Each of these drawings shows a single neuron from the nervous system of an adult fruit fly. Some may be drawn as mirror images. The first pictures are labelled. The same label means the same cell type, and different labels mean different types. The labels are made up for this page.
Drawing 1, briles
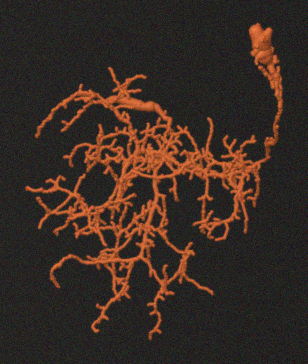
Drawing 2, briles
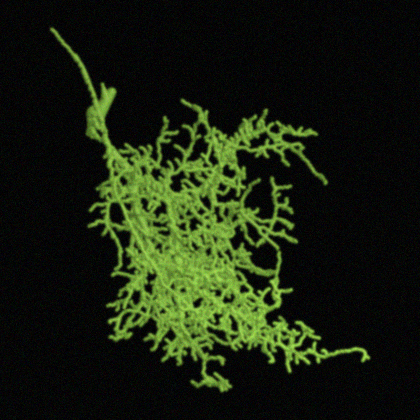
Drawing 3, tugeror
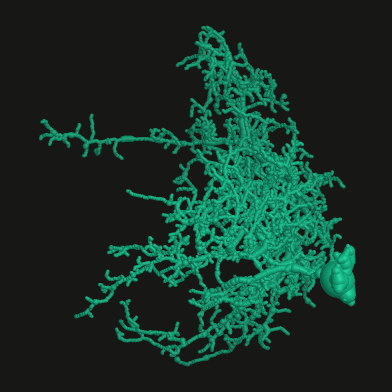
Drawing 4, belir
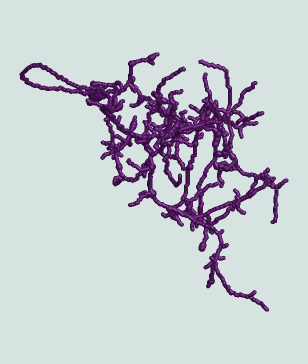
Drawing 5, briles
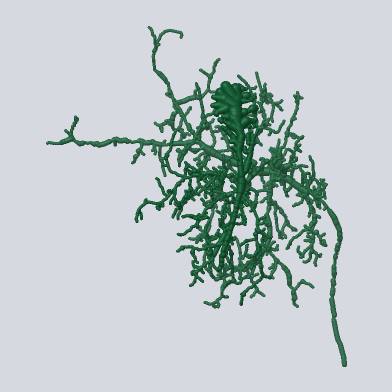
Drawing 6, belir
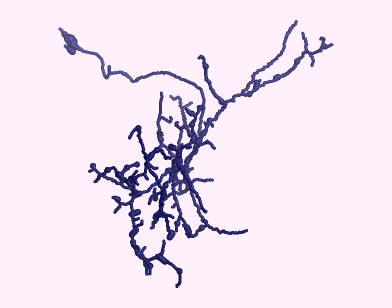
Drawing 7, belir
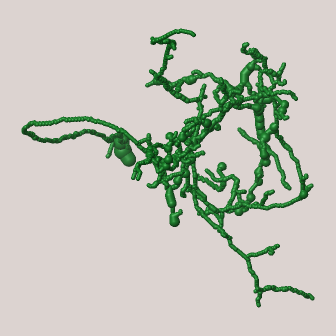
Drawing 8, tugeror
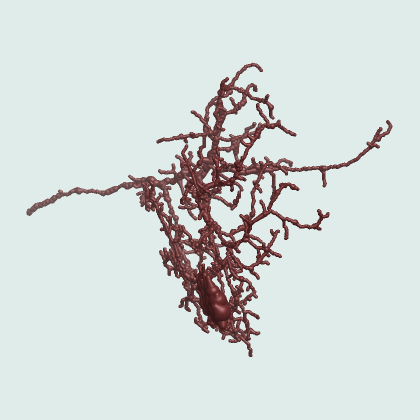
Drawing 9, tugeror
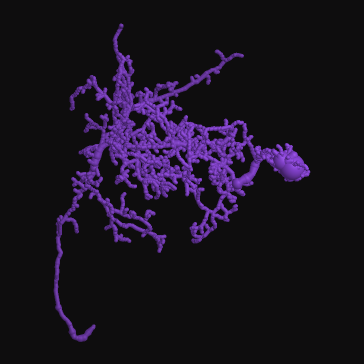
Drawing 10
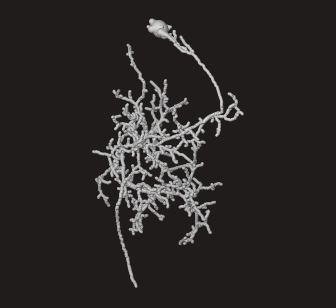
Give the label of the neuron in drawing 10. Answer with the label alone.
briles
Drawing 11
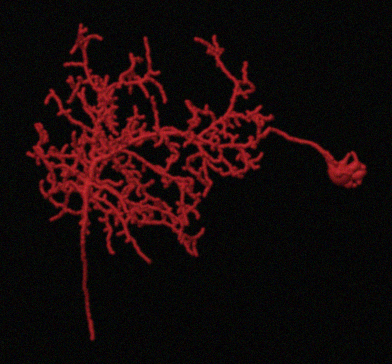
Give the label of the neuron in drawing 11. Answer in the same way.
briles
